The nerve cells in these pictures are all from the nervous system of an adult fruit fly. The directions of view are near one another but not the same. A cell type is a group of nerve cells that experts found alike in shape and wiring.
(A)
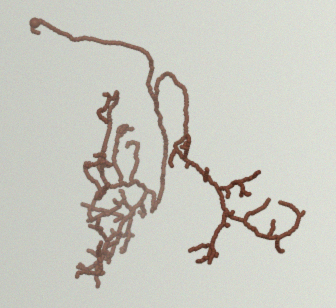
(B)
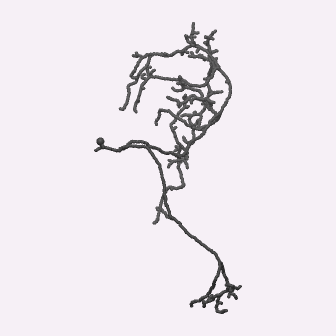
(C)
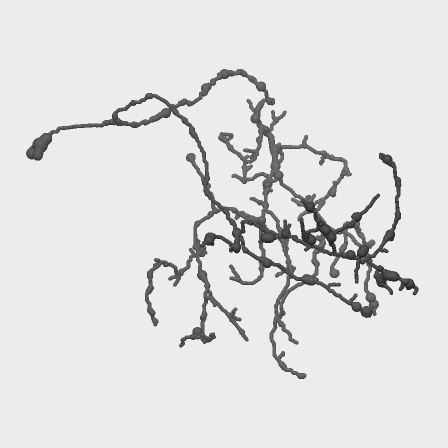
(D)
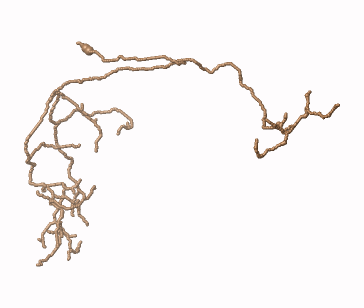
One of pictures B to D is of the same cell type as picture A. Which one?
Picture C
